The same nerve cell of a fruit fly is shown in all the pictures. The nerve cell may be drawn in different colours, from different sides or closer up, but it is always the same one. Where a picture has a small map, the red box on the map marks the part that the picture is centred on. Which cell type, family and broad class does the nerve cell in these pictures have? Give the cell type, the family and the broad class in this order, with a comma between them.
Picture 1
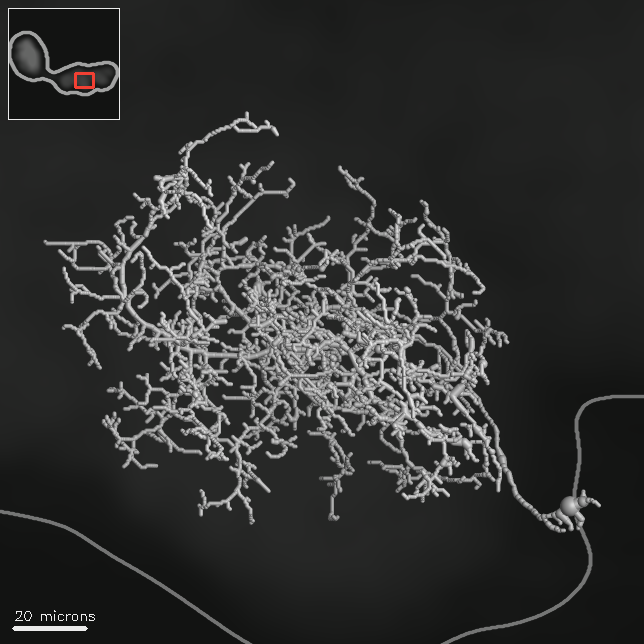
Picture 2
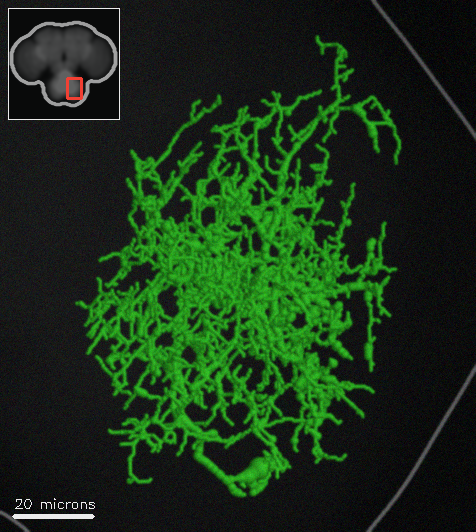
IN21A016, hemilineage 21A, nerve-cord intrinsic neuron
